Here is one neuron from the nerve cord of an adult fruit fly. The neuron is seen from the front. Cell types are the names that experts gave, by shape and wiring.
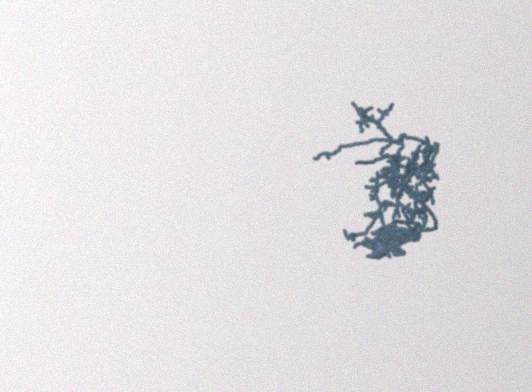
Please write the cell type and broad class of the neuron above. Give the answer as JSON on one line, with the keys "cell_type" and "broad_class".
{"cell_type": "Acc. tr flexor MN", "broad_class": "motor neuron of the nerve cord"}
